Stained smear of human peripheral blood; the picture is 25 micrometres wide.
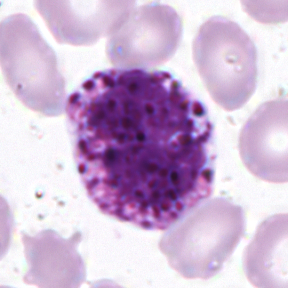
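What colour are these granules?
Dark purple to maroon, coarse and round.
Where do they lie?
Over the nucleus as well as in the cytoplasm around it, so the nuclear outline is largely hidden.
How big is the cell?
About 14 micrometres across.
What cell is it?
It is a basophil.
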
